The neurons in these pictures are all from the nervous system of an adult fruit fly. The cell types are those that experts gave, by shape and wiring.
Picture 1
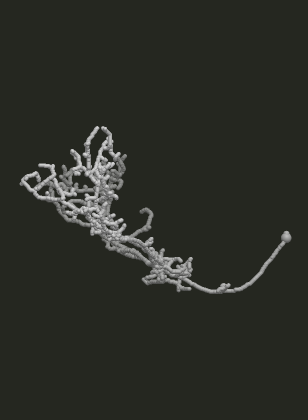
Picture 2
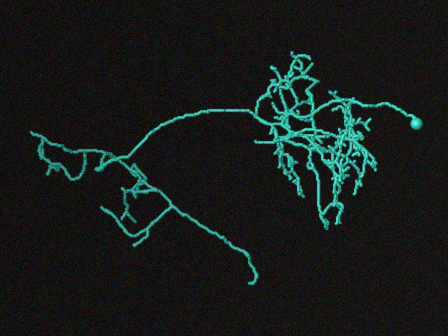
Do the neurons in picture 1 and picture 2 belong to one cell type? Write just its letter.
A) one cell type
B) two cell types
B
